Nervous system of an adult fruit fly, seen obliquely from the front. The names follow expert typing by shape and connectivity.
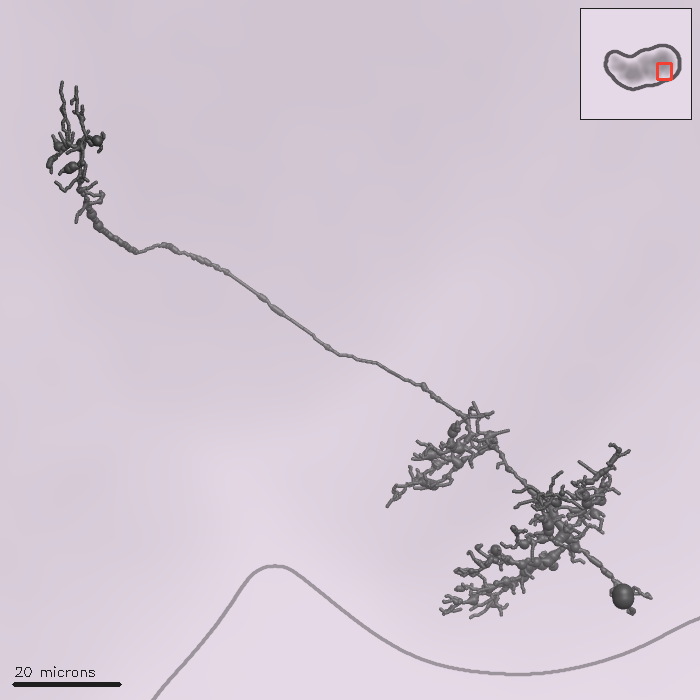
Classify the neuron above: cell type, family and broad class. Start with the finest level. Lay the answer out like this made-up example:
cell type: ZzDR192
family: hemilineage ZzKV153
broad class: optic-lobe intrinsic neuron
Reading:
cell type: Tm16
family: Tm
broad class: optic-lobe intrinsic neuron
